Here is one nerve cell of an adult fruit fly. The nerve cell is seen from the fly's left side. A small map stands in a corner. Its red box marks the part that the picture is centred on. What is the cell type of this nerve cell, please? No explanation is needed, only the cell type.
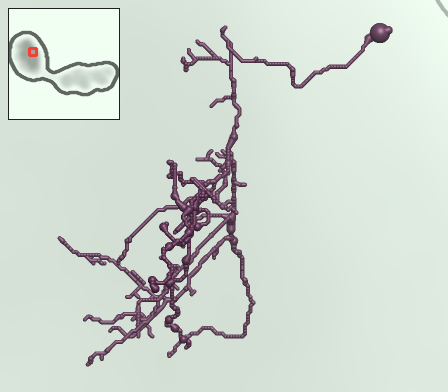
CB3866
